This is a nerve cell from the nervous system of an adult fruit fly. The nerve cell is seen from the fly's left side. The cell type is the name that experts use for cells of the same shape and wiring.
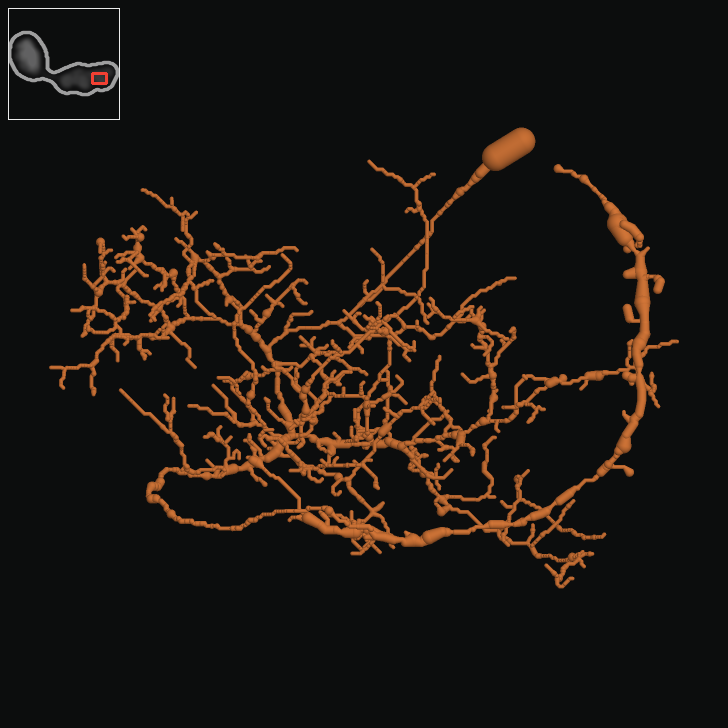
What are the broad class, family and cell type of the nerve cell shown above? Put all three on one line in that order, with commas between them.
nerve-cord intrinsic neuron, hemilineage 09A, IN09A021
